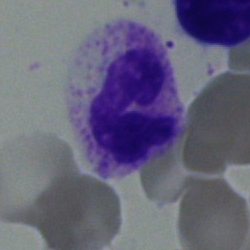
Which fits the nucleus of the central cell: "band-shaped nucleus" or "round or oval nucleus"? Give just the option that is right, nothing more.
Band-shaped nucleus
